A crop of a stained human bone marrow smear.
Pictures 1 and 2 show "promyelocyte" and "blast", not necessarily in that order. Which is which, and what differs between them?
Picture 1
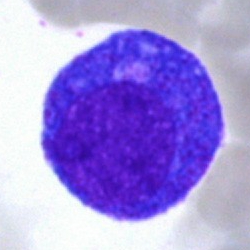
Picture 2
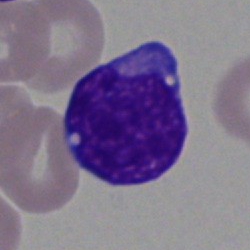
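Picture 1: promyelocyte. Picture 2: blast. Promyelocyte: roughly round outline, deep blue cytoplasm with a paler patch just above the nucleus, and finely stippled chromatin that is not coarsely clumped. Blast: dark purple chromatin mottled with small lighter specks, and two tiny clear round spots at the margin. Red cells touch its left side.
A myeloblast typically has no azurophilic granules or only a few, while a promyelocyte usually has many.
In keeping with that, no granules are visible in the blast's cytoplasm.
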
